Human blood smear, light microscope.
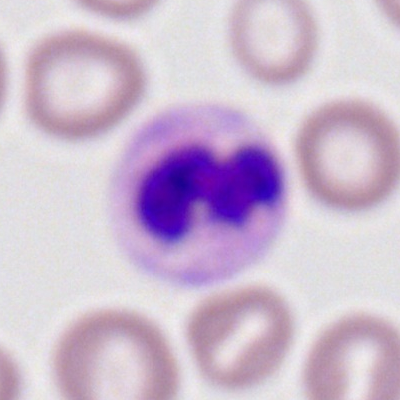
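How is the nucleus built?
In lobes joined by narrower parts.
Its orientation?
Stretched horizontally across the middle of the cell.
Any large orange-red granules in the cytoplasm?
None seen.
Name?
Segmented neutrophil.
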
